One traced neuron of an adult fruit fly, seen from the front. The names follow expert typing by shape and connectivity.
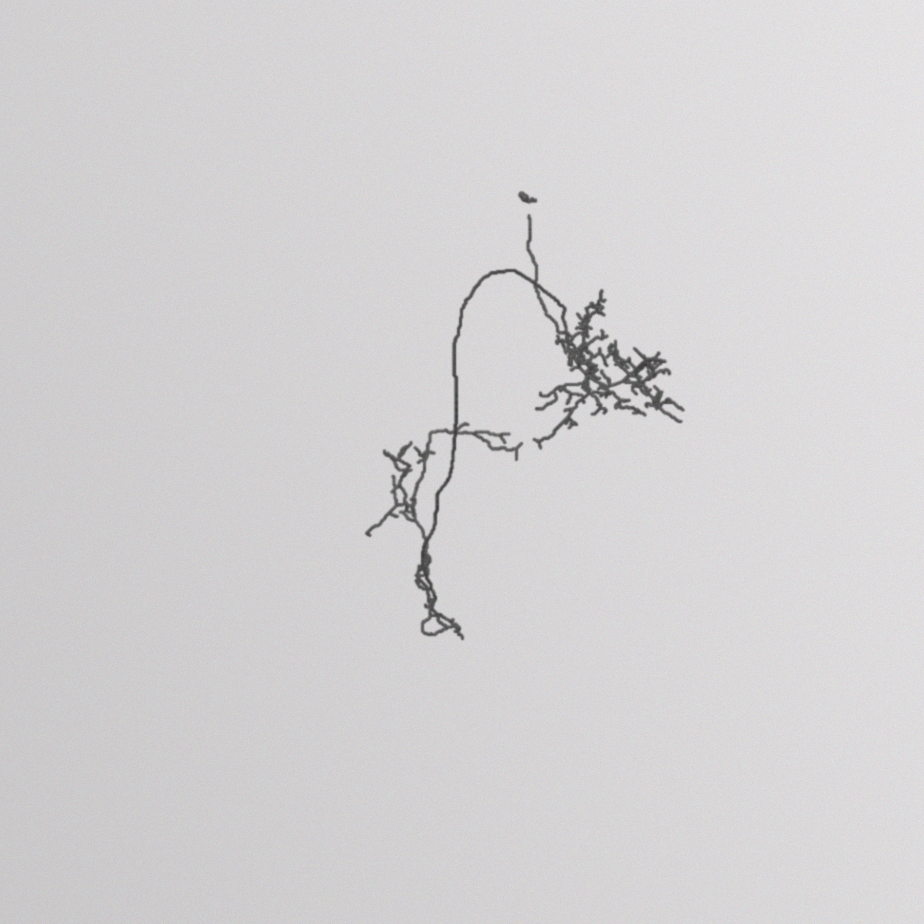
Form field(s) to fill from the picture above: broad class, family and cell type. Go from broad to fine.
central-brain intrinsic neuron; hemilineage SMPpm1; CL204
